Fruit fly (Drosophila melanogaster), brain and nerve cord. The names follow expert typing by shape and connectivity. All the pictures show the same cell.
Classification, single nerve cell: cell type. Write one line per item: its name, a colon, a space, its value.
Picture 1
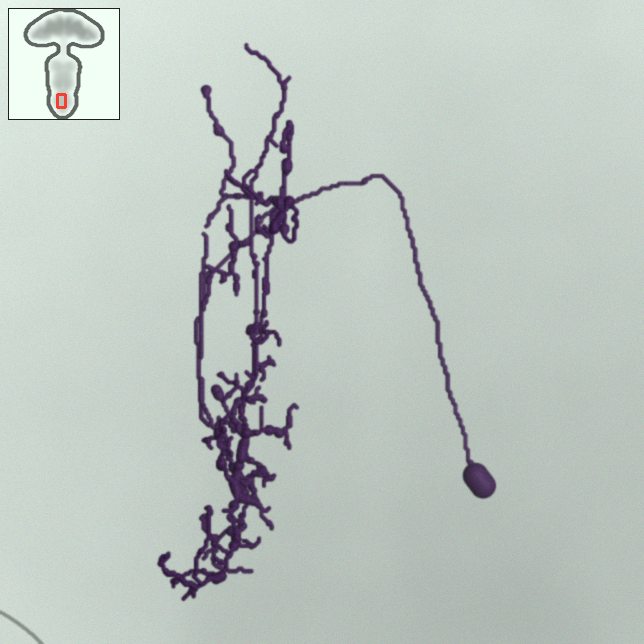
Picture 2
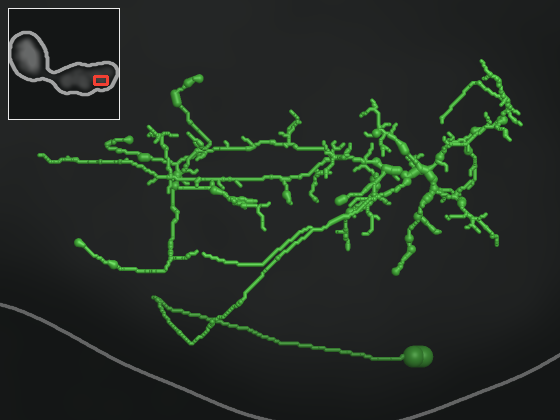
cell type: IN14A056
